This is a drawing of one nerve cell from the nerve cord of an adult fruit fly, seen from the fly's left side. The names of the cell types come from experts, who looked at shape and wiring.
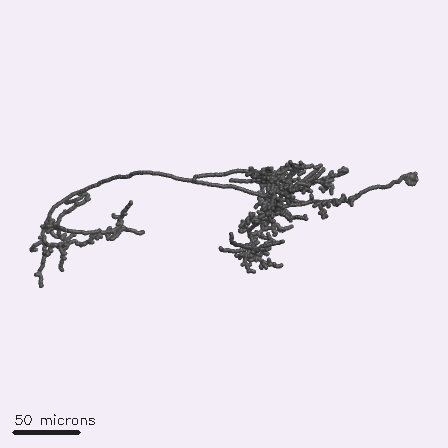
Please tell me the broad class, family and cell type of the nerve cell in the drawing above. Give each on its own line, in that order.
nerve-cord intrinsic neuron
hemilineage 03A
IN03A011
